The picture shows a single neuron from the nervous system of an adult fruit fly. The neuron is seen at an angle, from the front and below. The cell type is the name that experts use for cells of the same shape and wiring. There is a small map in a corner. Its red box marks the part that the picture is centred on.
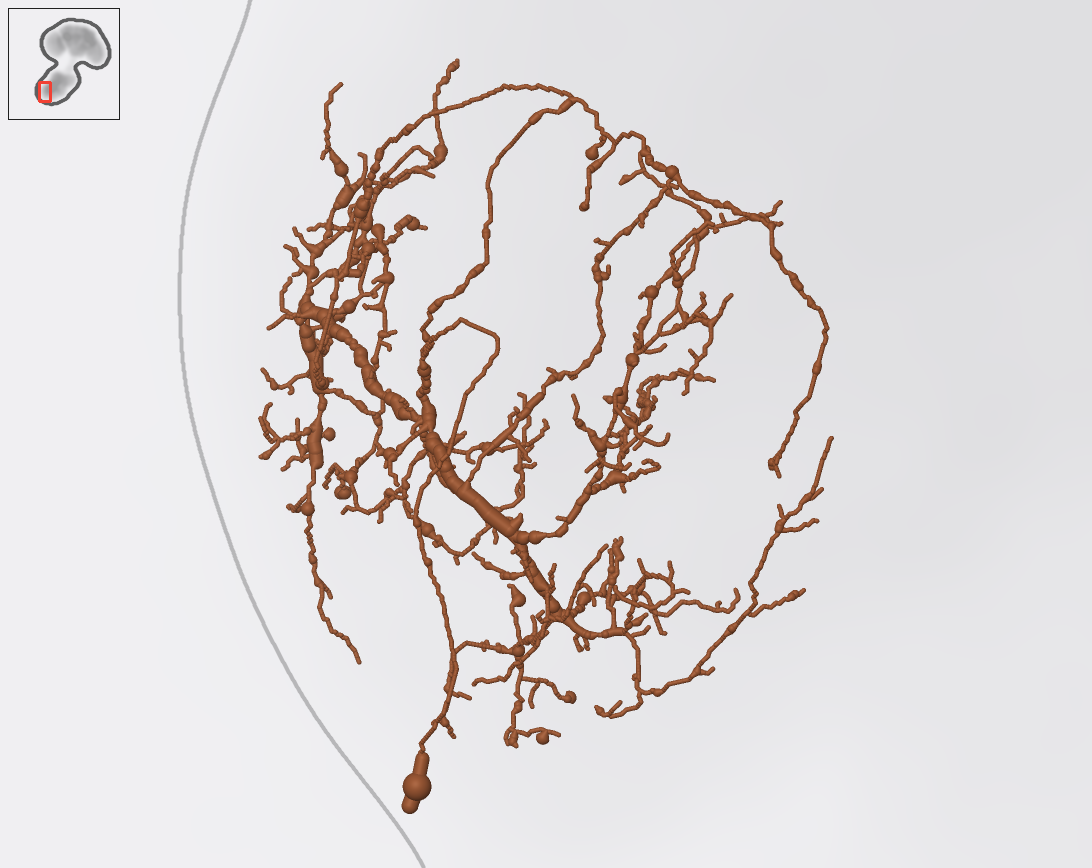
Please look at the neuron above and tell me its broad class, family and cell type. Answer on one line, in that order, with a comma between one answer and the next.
nerve-cord intrinsic neuron, hemilineage 16B, IN16B074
